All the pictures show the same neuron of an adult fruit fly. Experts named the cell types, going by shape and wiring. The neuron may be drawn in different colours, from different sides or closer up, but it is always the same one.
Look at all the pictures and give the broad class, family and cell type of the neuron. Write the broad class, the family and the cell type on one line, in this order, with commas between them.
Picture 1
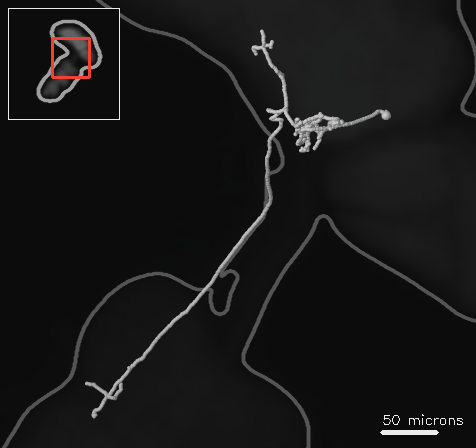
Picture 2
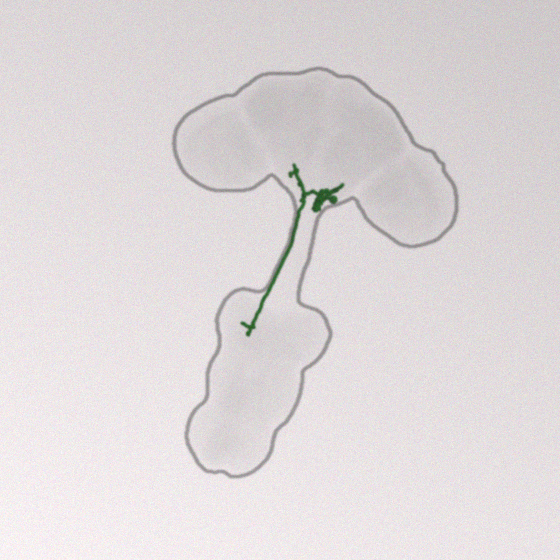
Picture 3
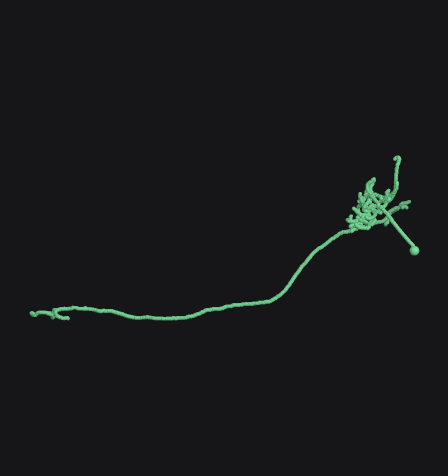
descending neuron, hemilineage LB6, DNge179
